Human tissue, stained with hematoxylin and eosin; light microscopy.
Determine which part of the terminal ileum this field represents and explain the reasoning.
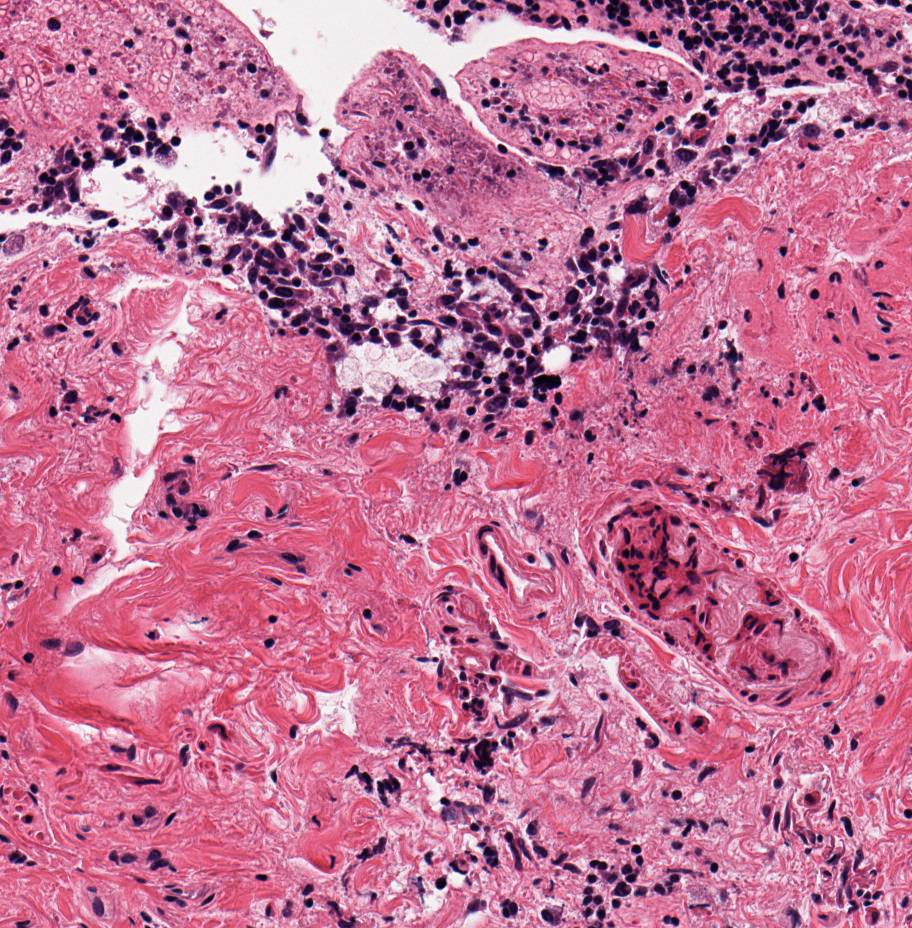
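What I see here is dense connective tissue. Dense pink collagen fills most of the field, especially the lower two-thirds, in wavy bundles running many ways rather than in one parallel line.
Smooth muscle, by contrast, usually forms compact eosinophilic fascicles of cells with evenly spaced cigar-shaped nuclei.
Here, spindle-shaped nuclei lie scattered and single among the bundles.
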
